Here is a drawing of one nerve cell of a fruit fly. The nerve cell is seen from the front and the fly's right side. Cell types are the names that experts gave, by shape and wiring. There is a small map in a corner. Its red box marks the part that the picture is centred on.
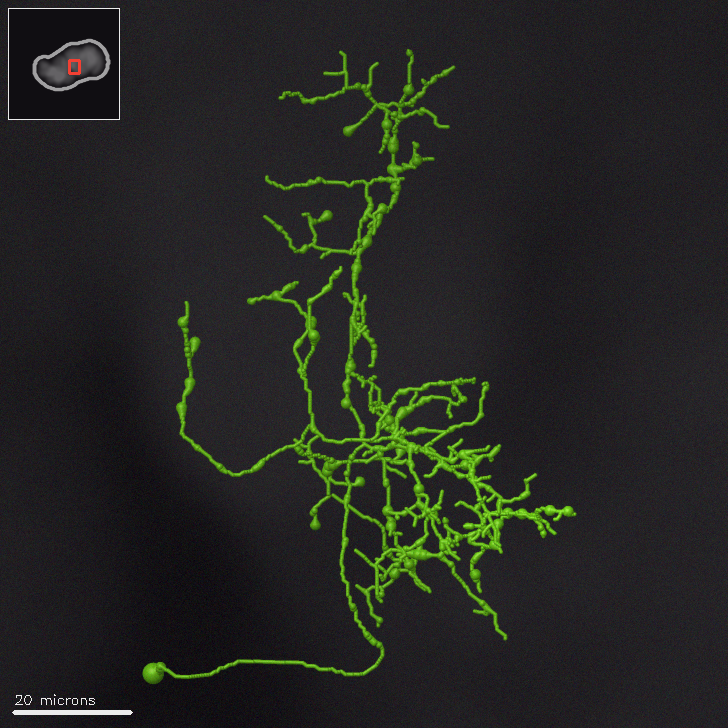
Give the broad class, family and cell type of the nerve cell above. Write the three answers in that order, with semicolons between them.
central-brain intrinsic neuron; hemilineage WEDa1; SAD023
